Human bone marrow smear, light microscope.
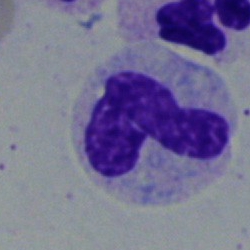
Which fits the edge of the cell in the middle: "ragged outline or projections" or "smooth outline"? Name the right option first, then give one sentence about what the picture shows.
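Smooth outline. The cell outline is round and smooth.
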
